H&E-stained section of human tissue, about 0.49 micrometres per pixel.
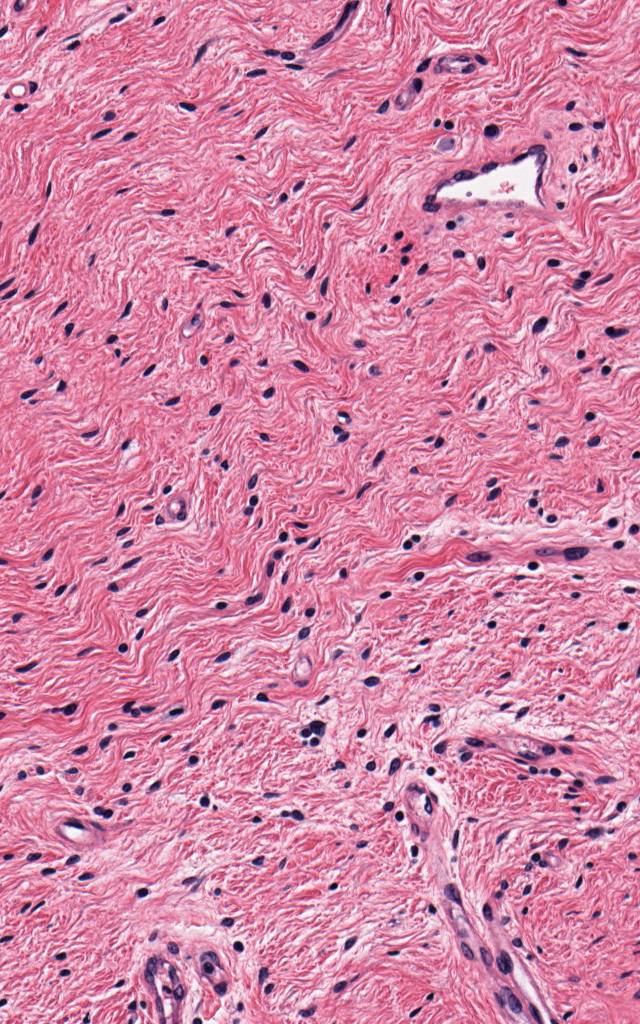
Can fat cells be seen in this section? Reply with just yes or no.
No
